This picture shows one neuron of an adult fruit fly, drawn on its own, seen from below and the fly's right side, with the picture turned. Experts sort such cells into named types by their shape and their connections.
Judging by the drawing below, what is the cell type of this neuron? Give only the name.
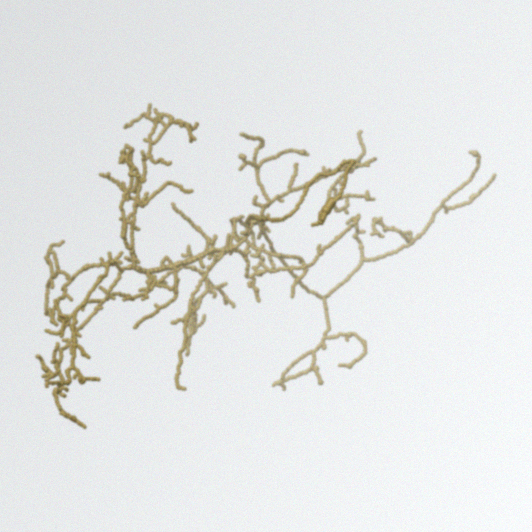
IN07B055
